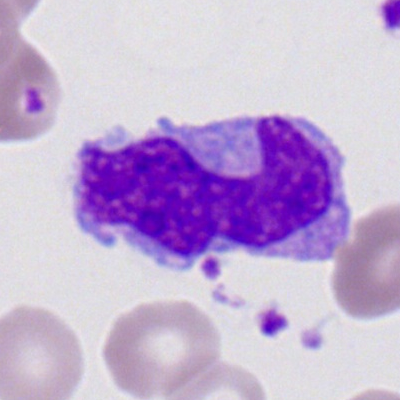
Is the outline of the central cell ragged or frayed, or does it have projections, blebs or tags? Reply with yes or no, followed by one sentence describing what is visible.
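Yes. The cell's outline is irregular, with small bumps and frayed bits along the edge.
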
